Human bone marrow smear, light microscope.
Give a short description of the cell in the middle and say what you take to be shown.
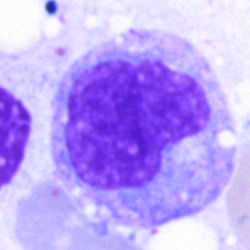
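A notch indents the right side of the nucleus. The cytoplasm forms a moderate rim, widest at the lower right of the nucleus. Small clear vacuoles are scattered through it, and coarse granules are absent. This is a monocyte.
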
